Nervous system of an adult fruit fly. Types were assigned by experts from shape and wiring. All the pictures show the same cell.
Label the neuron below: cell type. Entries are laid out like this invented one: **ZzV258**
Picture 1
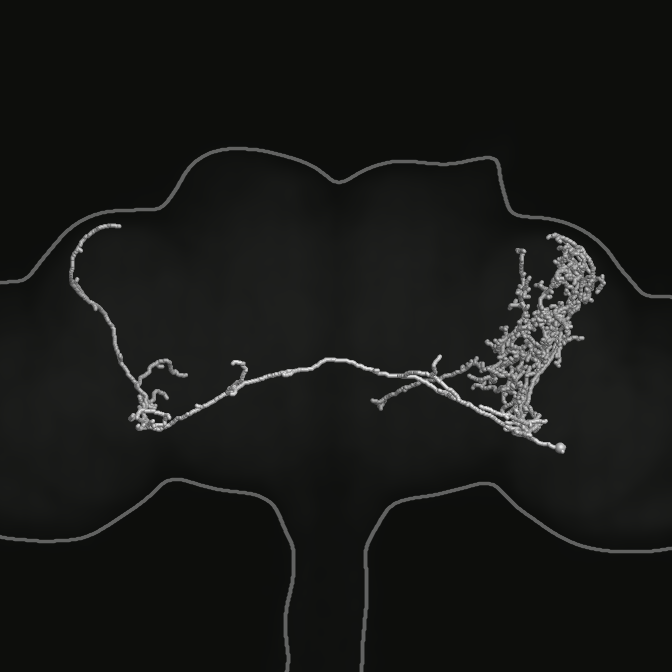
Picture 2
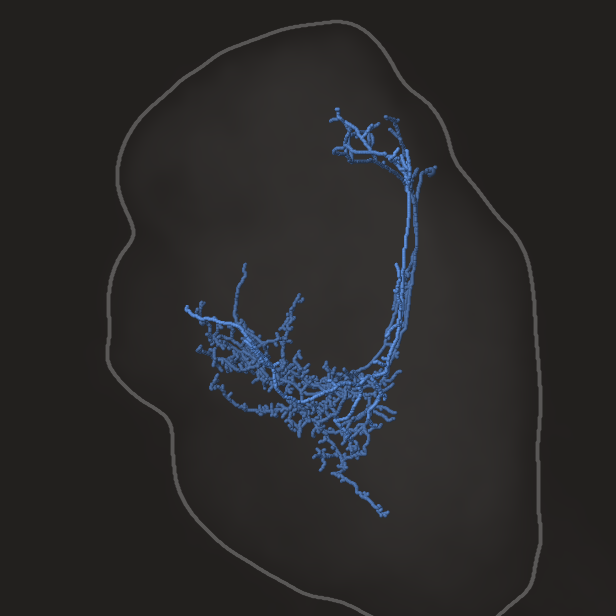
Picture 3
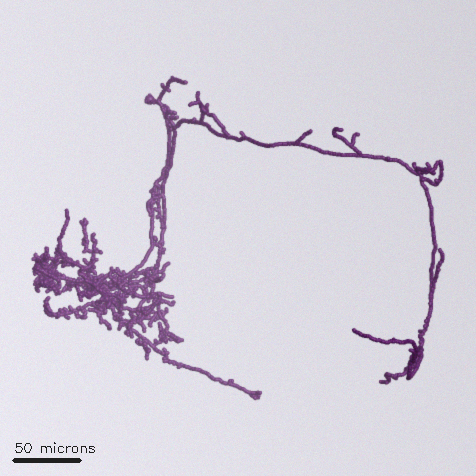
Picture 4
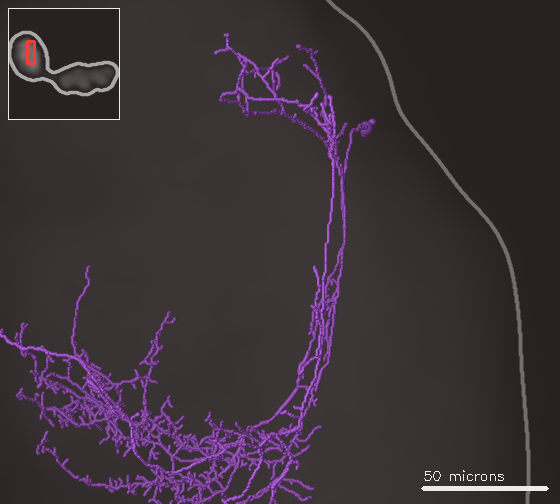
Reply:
**WED092**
